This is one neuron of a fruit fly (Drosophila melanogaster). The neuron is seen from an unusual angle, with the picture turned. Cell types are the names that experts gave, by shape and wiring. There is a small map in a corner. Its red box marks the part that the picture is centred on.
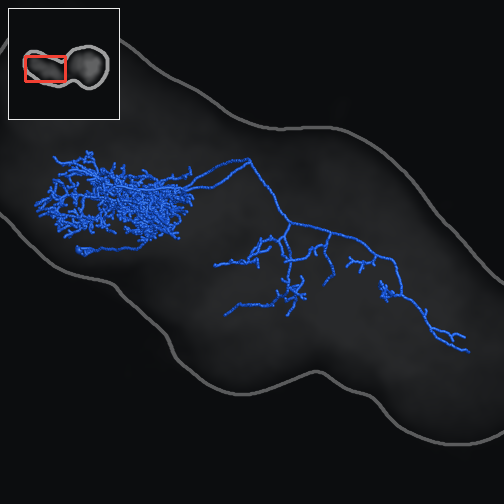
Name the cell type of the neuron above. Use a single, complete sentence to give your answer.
So far as cell type goes, this neuron is IN07B007.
